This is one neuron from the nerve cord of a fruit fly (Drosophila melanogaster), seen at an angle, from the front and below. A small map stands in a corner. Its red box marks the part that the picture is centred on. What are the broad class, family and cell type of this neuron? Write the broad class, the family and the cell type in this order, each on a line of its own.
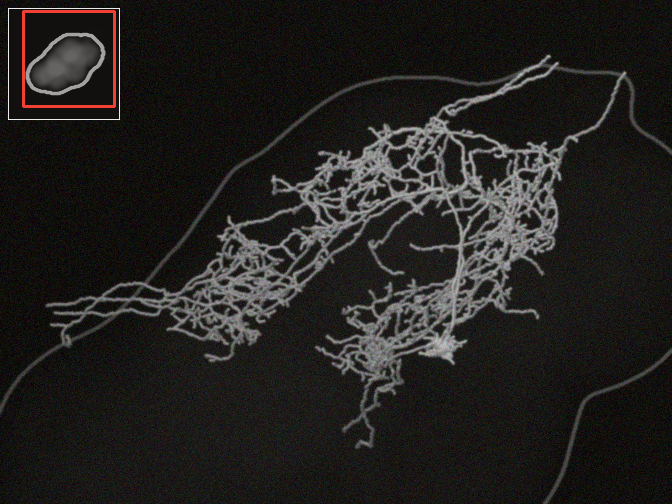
ascending efferent neuron
hemilineage 00B
EA00B006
